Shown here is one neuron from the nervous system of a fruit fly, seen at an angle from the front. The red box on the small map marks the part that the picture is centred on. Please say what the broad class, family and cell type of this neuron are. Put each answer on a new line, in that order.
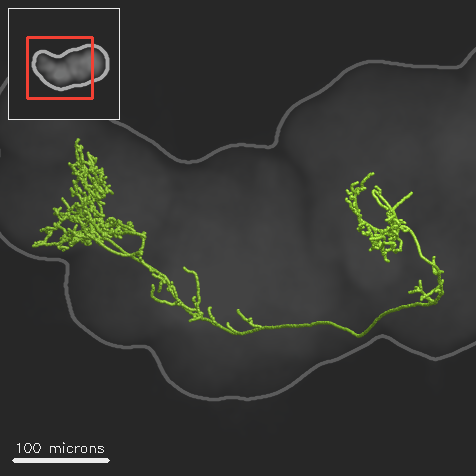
ascending neuron
hemilineage 17A
AN17A015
